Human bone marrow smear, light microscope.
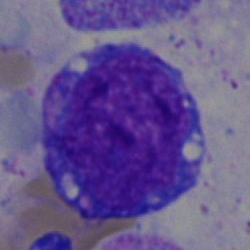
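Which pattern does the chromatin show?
Fine purple stippling, without coarse dark clumps.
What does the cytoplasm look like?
A narrow deep blue rim around the nucleus, with several small clear vacuoles near the cell edge.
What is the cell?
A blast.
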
